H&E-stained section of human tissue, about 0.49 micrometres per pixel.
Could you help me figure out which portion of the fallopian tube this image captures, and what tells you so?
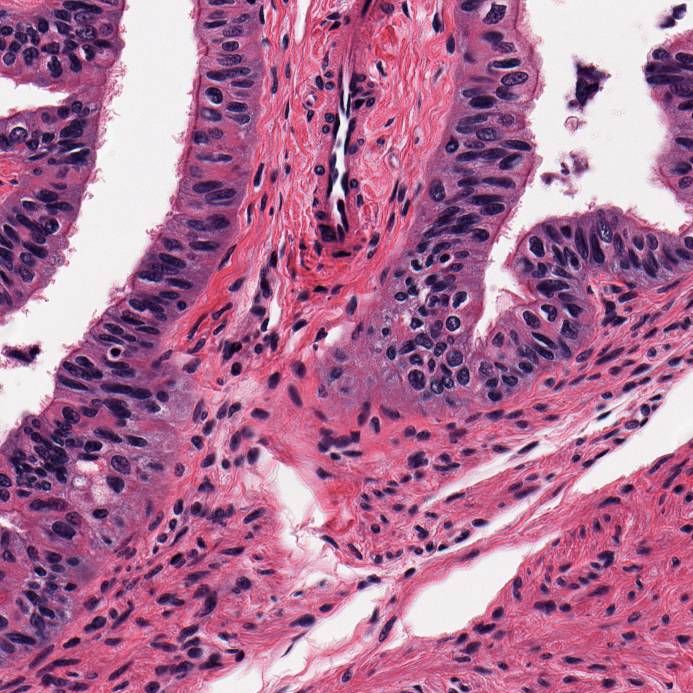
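The tissue is mucosa. Finger-like fronds with stromal cores project into white lumen space at the left and upper right.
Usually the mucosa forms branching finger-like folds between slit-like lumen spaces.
Tall columnar epithelium lines the fronds, its nuclei crowded, pseudostratified, mostly elongated, dark-staining and perpendicular to the surface.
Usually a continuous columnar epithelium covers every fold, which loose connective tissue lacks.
The frond cores are pink collagen fibres with scattered spindle-shaped nuclei running along the fronds.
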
